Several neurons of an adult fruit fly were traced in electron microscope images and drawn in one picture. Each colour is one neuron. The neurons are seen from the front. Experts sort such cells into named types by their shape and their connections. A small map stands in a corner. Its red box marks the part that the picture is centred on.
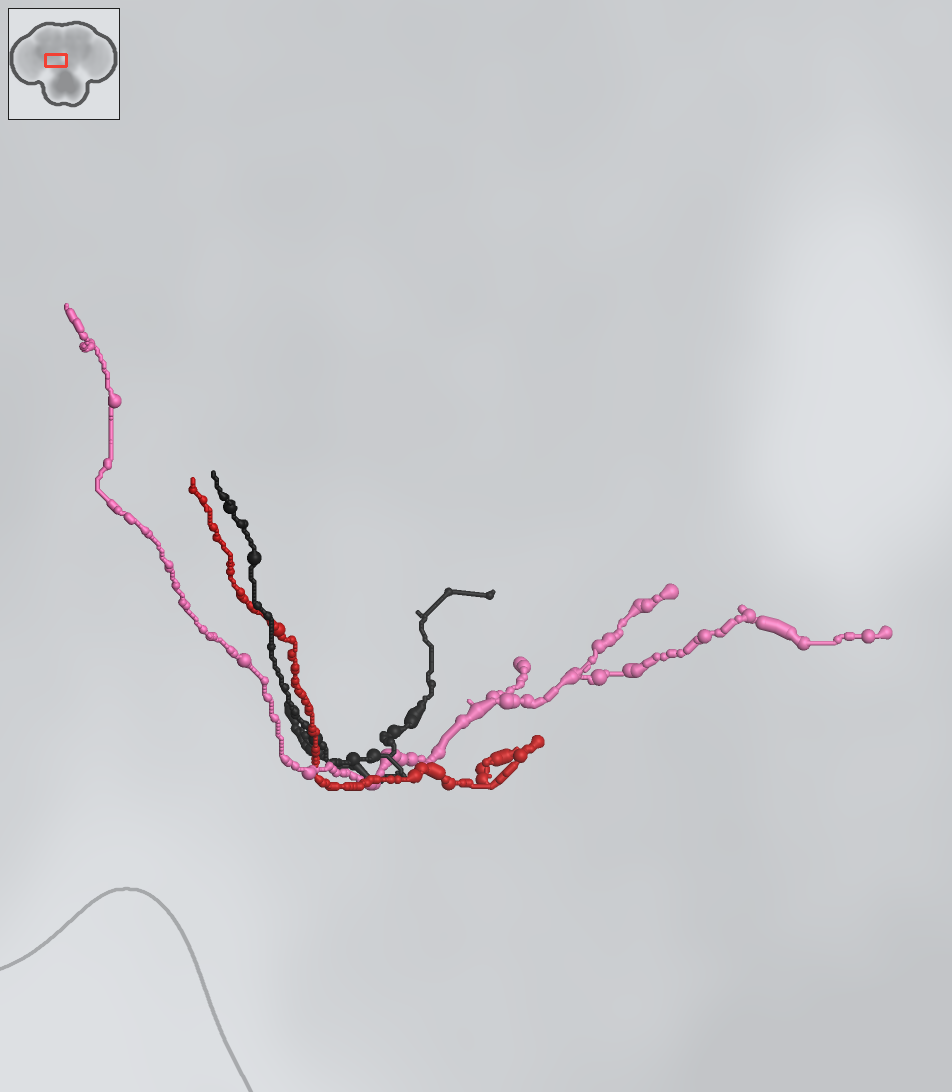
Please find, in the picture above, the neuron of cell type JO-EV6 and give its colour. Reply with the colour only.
black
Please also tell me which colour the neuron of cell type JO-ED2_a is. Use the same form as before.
pink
